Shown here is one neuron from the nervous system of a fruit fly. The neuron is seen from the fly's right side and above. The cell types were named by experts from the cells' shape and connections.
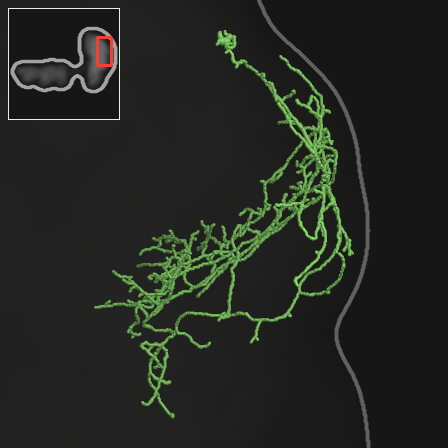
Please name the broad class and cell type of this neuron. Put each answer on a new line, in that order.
central-brain intrinsic neuron
LAL007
